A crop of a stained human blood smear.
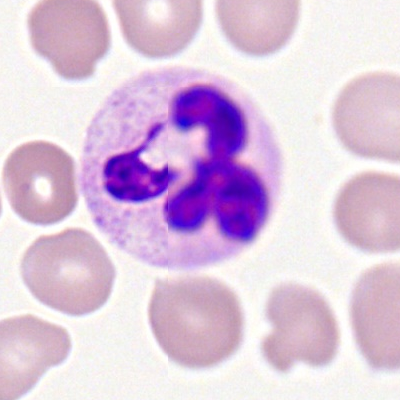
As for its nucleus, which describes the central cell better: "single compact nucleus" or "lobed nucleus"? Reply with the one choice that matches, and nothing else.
Lobed nucleus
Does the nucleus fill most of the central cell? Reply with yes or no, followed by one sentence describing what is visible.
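No. The cytoplasm is plentiful and pale pinkish-lilac.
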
